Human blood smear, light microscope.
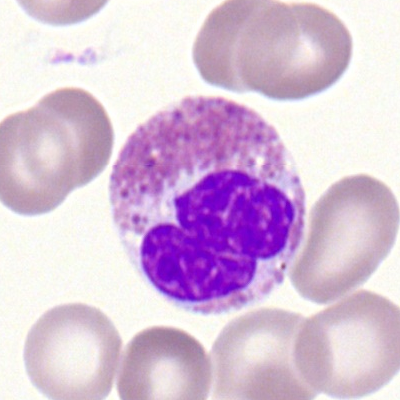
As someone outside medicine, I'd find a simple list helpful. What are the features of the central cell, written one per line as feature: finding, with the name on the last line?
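Shape: round, with a smooth outline
Nucleus: two lobes, placed in the lower half of the cell
Nucleoli: none visible
Identity: eosinophil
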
